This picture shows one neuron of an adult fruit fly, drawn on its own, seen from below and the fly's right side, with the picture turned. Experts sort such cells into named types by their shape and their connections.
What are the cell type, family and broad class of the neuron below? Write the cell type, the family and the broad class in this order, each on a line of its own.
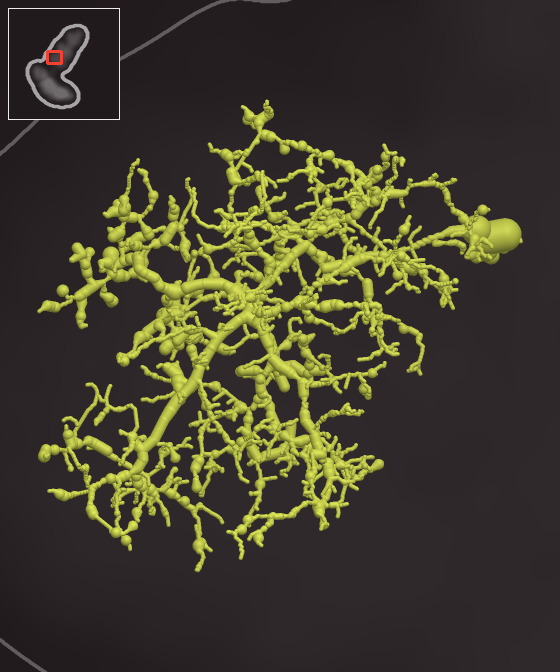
IN19A016
hemilineage 19A
nerve-cord intrinsic neuron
